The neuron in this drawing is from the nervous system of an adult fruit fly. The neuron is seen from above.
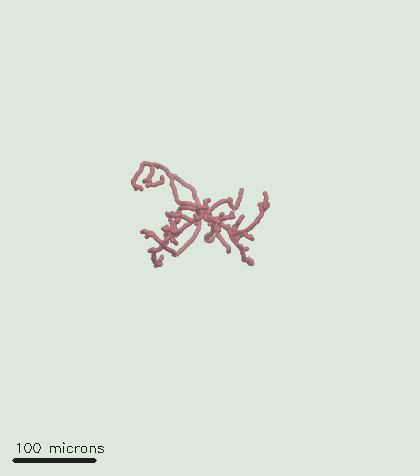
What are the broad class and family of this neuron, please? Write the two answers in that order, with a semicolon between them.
nerve-cord intrinsic neuron; hemilineage 12B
